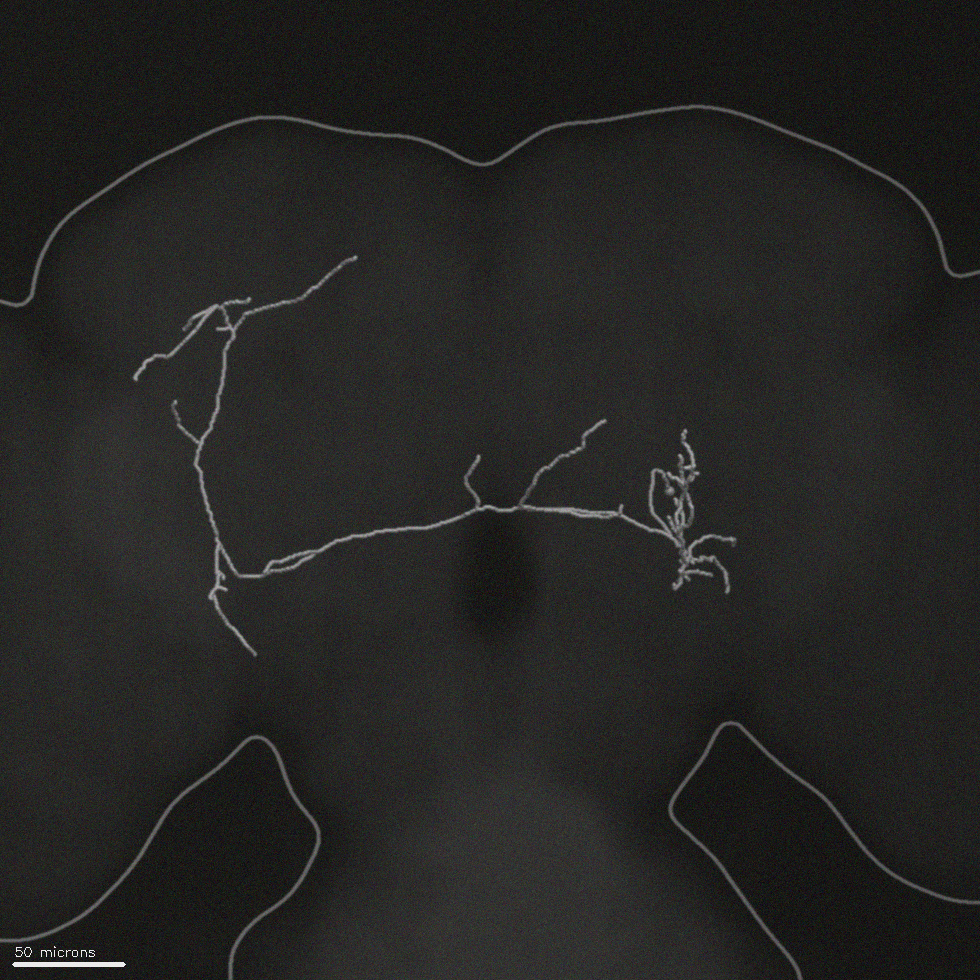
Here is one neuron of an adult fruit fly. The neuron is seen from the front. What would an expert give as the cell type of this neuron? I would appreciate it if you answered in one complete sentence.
The cell type held by this neuron is WED168.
